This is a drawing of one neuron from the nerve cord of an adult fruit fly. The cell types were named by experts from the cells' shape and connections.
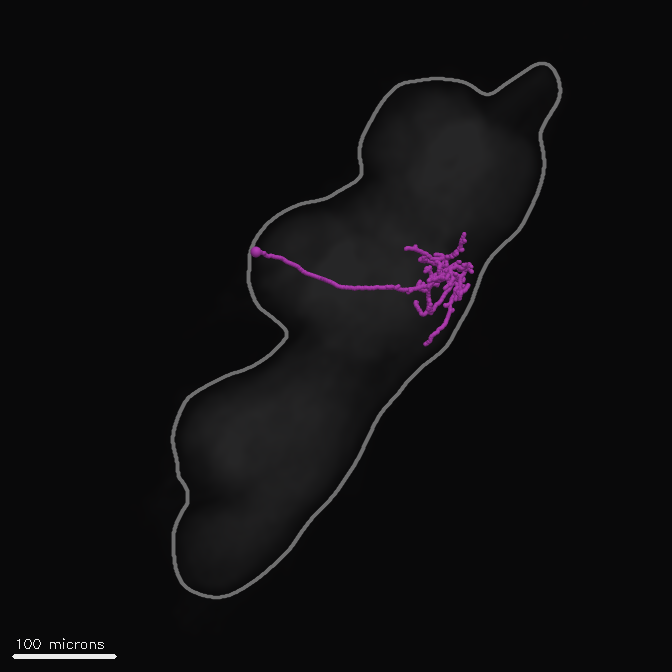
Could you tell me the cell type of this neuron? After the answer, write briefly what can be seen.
Its cell type is IN06B066. It is a nerve-cord intrinsic neuron. By the scale bar it is about 200 microns wide in this view. As drawn here it is wider than it is tall.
